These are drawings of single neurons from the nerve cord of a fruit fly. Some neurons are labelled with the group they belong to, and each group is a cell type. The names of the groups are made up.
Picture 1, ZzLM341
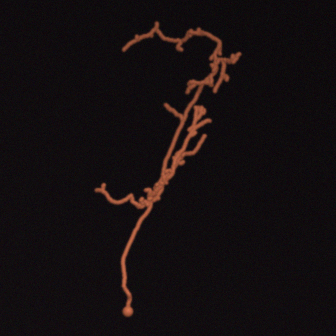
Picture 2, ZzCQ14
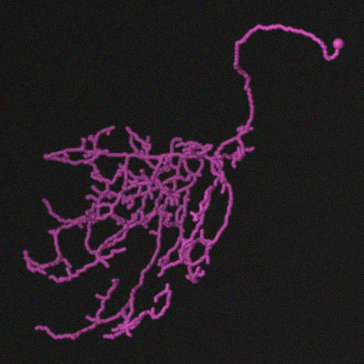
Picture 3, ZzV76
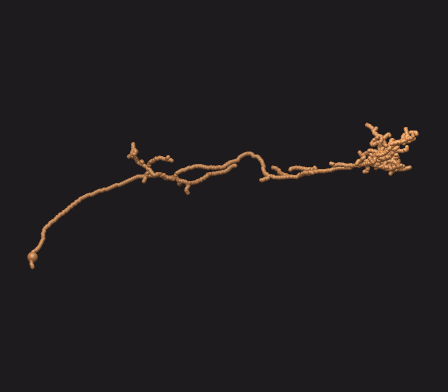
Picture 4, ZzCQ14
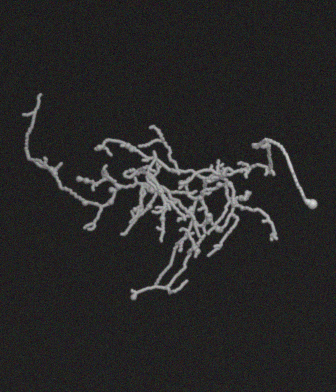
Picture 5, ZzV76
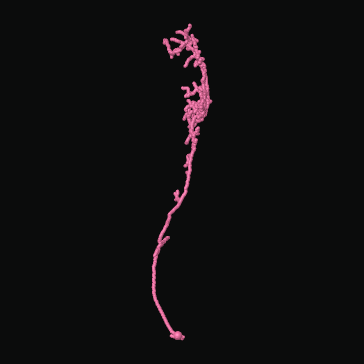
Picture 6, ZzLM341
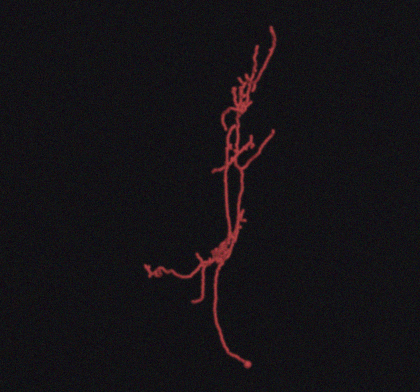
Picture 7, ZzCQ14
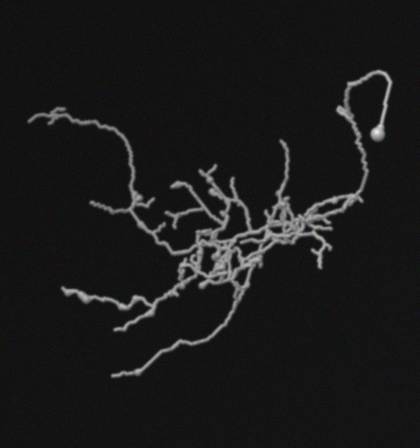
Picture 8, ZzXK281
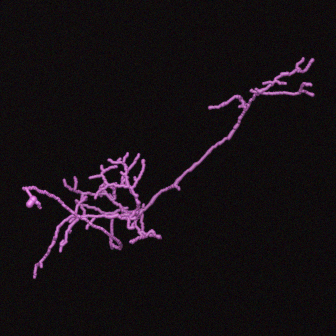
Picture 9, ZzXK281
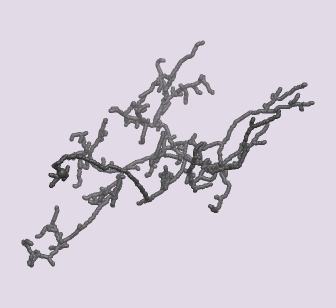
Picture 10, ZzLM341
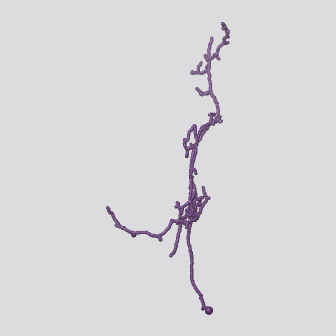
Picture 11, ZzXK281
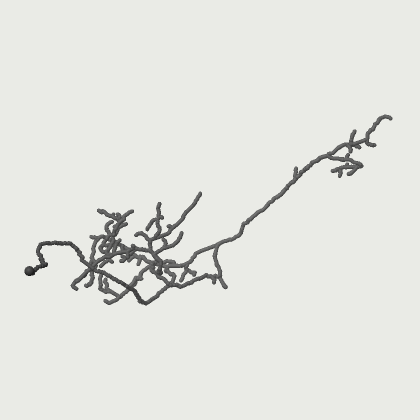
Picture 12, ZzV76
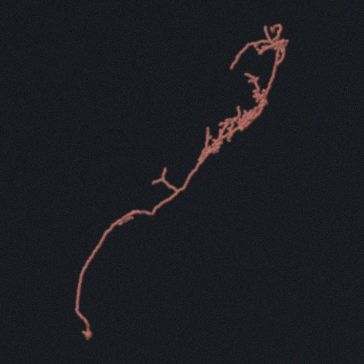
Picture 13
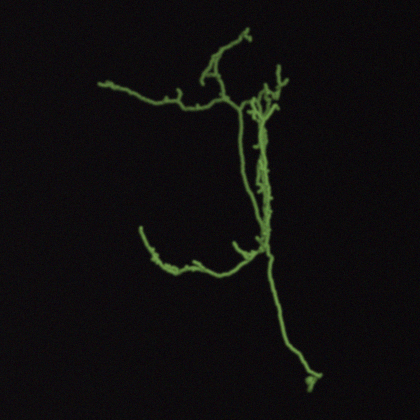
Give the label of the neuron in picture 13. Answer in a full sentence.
It belongs to ZzLM341.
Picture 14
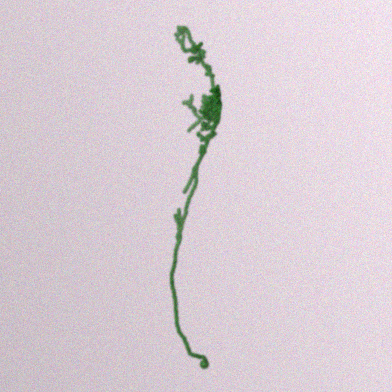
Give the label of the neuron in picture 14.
It belongs to ZzV76.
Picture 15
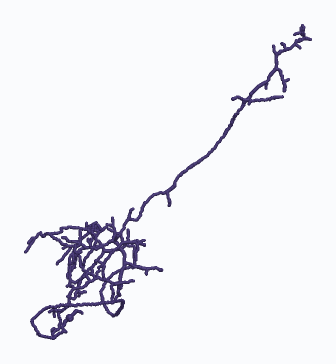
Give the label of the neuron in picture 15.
It belongs to ZzXK281.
